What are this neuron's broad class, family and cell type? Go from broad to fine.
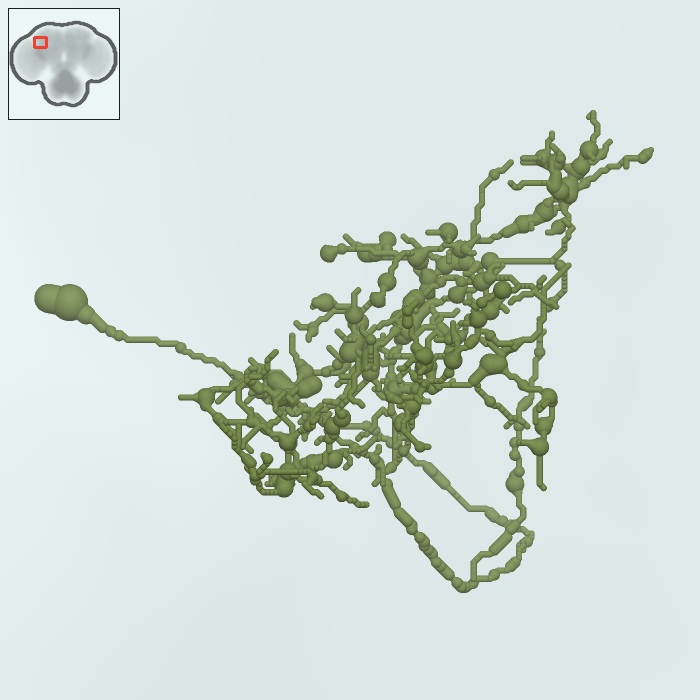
central-brain intrinsic neuron; hemilineage SLPpl2; LHPV6k1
